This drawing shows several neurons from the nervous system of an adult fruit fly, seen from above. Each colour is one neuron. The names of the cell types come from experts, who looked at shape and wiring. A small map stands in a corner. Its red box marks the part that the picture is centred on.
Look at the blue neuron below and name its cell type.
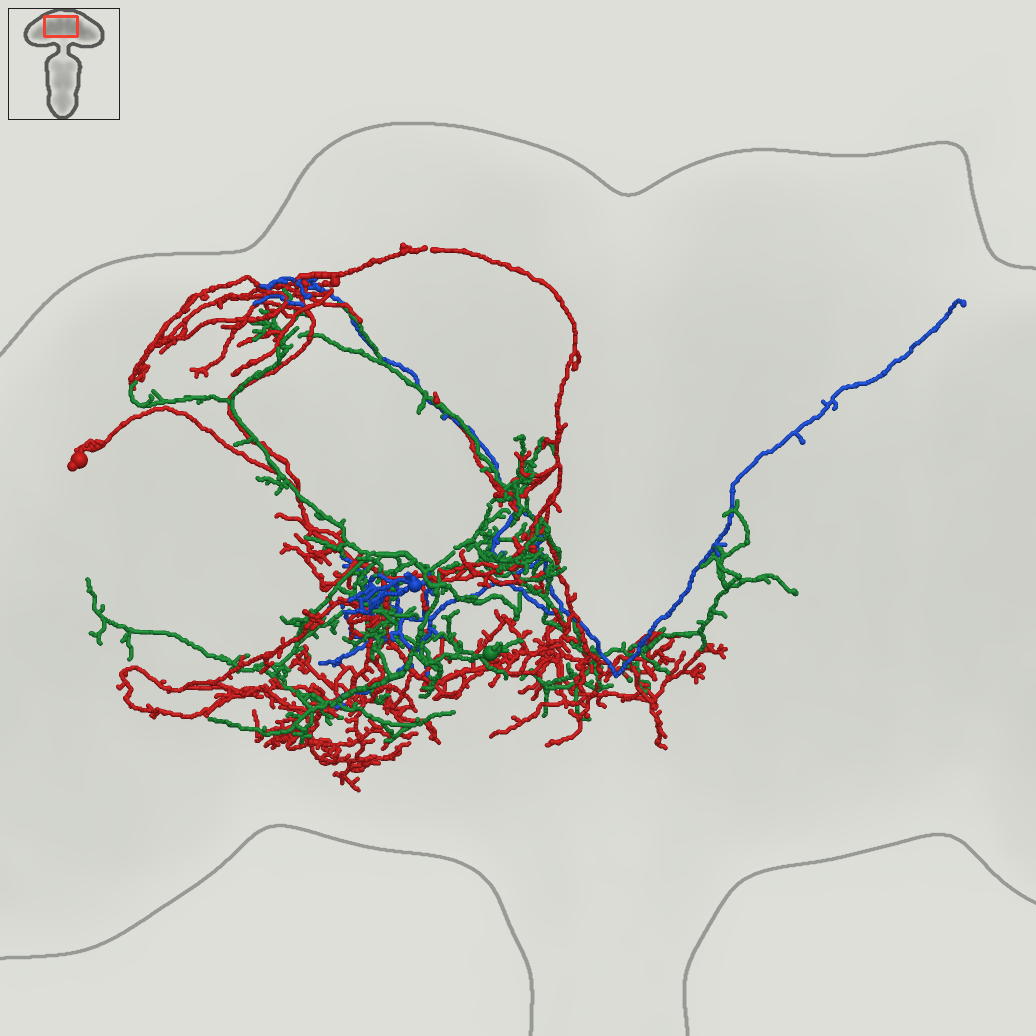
CL172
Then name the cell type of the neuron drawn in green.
SMP375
